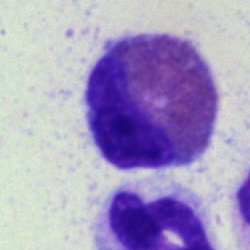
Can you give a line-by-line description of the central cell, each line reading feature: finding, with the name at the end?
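Granules: fine and closely packed, filling the cytoplasm
Cytoplasm colour: pinkish-purple
Nuclear position: pushed to one side, hugging the left and lower edge
Edge: smooth, with the outline roughly round
My reading: eosinophil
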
